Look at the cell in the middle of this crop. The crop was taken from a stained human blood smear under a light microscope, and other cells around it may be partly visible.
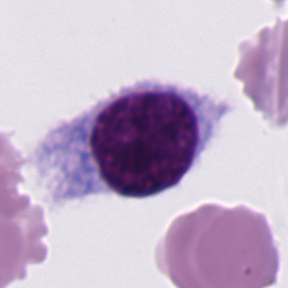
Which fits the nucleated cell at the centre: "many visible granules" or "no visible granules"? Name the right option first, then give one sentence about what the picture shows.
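No visible granules. The cytoplasm shows no distinct granules.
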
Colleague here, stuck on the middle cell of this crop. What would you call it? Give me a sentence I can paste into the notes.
This crop has a hairy cell at its centre.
